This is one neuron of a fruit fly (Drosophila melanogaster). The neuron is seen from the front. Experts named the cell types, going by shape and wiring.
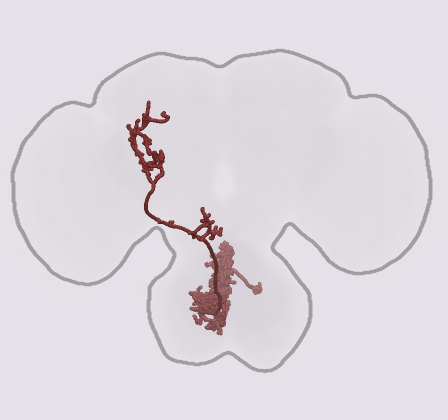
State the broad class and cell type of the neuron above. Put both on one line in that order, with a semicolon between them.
ascending neuron; ANXXX050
